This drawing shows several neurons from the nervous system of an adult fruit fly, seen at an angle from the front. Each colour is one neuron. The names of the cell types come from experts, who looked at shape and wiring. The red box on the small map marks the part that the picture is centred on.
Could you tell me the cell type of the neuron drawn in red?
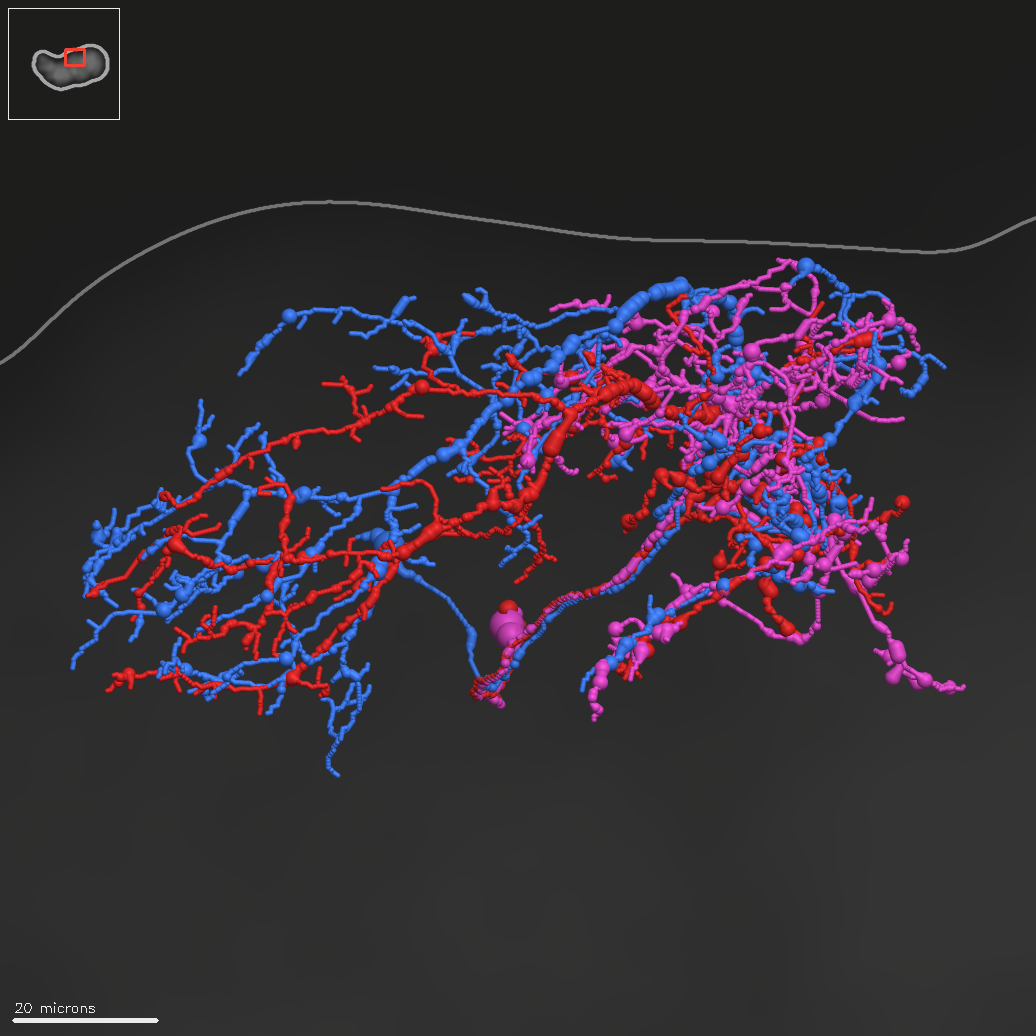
SMP399_b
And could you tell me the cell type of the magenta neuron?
SMP405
